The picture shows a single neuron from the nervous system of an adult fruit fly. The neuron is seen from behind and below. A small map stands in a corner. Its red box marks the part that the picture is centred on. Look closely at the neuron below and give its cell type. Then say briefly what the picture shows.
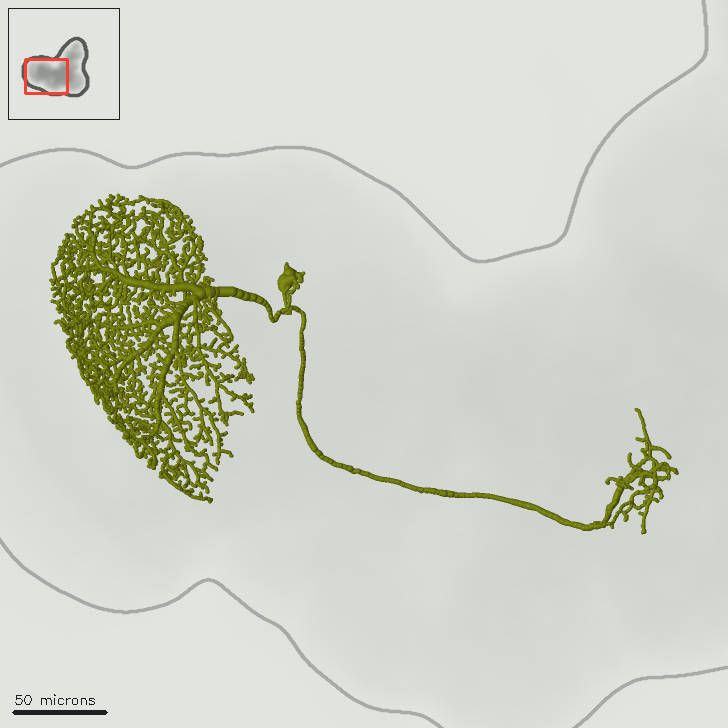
Its cell type is H2. It is a visual projection neuron. By the scale bar it is about 350 microns wide in this view. Dozens of branch ends can be seen.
